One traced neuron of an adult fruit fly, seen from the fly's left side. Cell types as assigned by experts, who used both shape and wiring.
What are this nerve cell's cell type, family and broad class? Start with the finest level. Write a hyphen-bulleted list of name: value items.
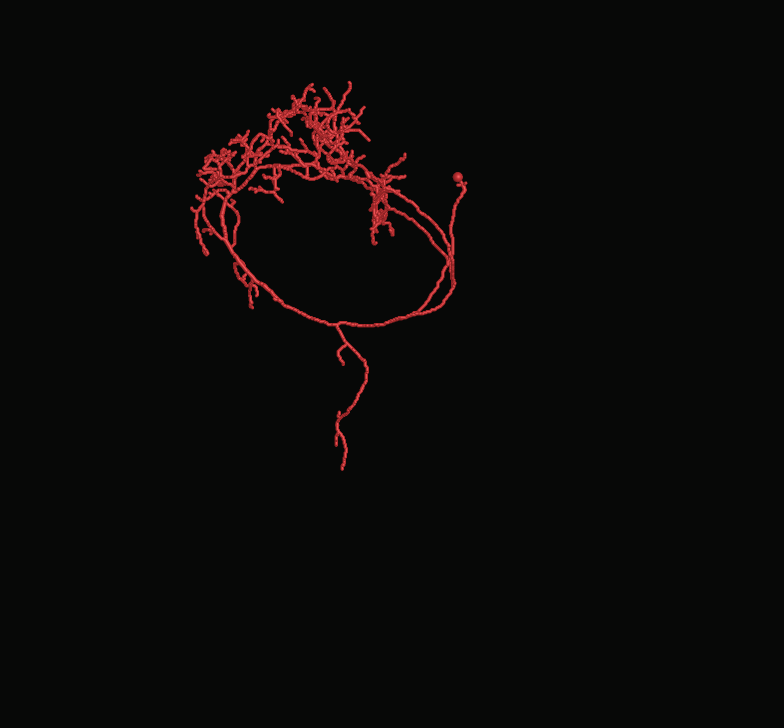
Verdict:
- cell type: SMP715m
- family: hemilineage DM1_antero_dorsal
- broad class: central-brain intrinsic neuron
